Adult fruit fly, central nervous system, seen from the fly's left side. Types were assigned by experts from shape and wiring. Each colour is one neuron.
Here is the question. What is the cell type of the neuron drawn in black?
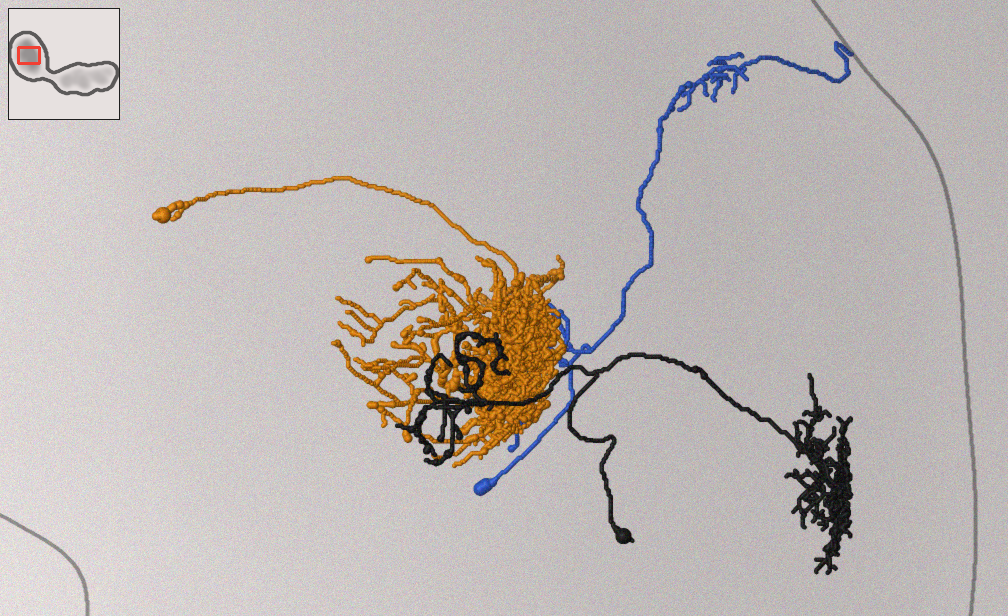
LC17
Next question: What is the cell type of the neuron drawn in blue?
LC12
